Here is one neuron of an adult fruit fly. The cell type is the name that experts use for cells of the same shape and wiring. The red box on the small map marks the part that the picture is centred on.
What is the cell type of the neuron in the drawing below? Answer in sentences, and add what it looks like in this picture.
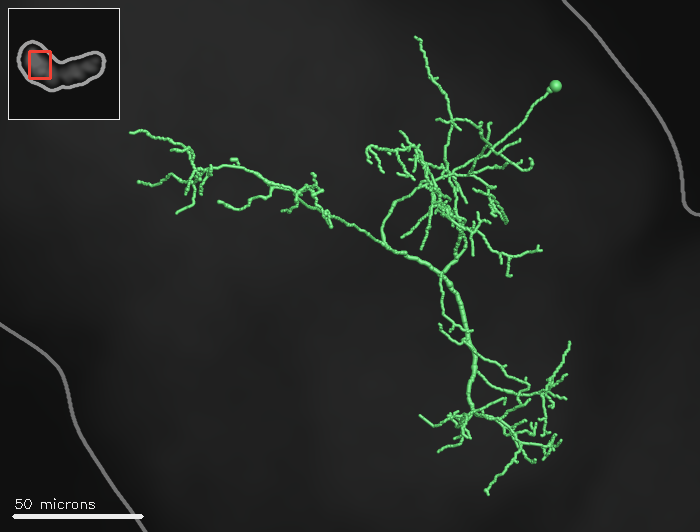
Its cell type is CB3376. It is a central-brain intrinsic neuron. The cell body is at the upper right of the picture. From top to bottom in the picture it spans about 180 microns. The picture shows dozens of branch ends.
